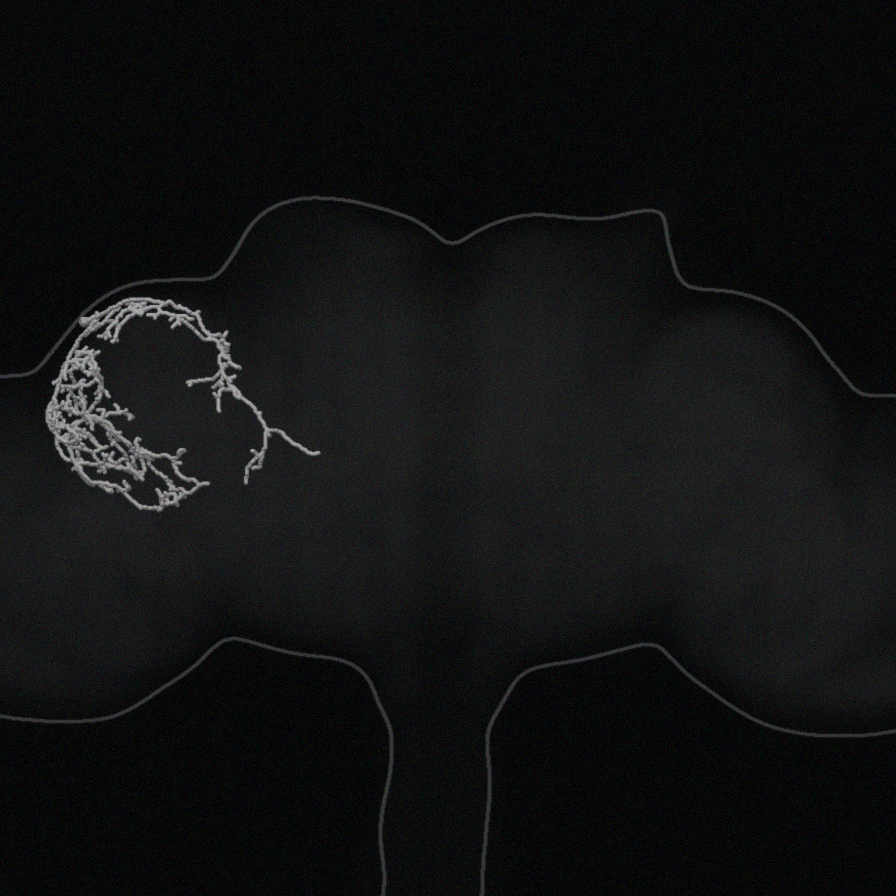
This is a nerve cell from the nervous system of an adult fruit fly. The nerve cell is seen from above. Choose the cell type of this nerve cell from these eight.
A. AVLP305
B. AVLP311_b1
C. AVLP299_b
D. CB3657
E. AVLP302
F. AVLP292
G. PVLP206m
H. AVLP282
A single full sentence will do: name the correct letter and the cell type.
For the nerve cell, the cell type is AVLP292, which is option F.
